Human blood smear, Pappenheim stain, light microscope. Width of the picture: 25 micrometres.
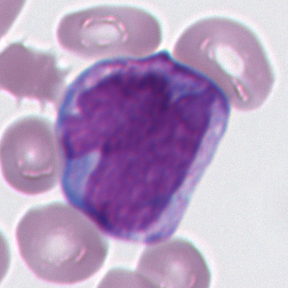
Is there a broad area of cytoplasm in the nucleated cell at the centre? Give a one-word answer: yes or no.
No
